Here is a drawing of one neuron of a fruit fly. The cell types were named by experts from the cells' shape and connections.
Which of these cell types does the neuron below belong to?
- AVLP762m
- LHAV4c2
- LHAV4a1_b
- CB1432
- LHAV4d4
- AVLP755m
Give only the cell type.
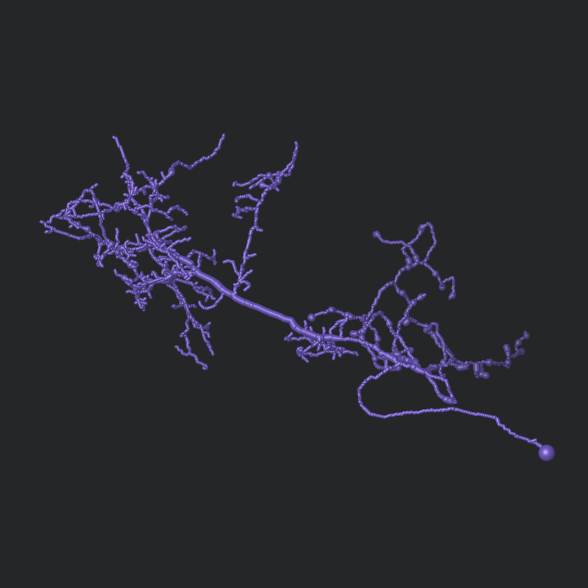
AVLP762m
